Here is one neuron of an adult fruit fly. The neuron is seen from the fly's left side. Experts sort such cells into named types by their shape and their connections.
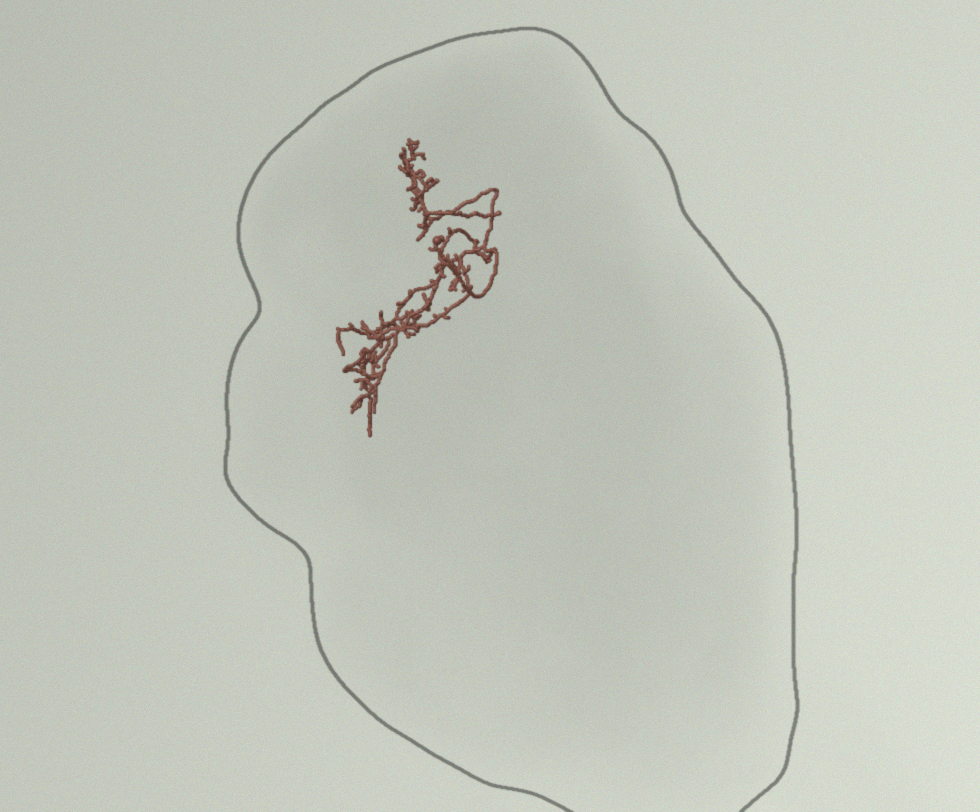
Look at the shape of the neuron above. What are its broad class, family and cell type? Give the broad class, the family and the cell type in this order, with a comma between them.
central-brain intrinsic neuron, hemilineage SLPav3, SLP188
